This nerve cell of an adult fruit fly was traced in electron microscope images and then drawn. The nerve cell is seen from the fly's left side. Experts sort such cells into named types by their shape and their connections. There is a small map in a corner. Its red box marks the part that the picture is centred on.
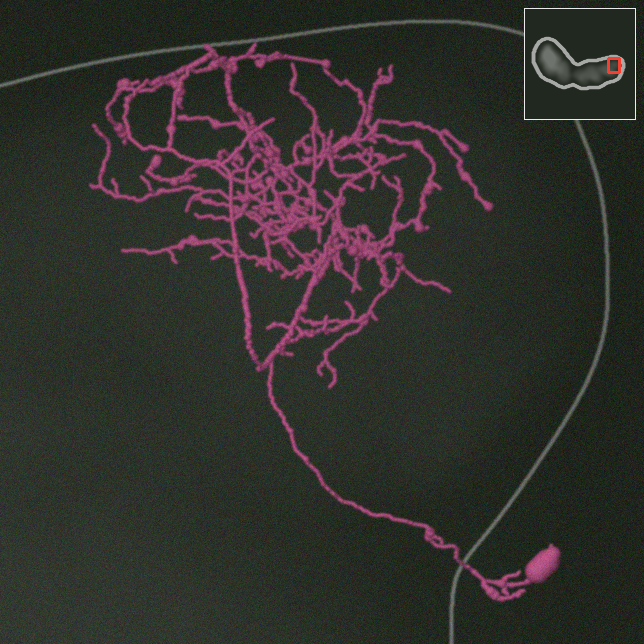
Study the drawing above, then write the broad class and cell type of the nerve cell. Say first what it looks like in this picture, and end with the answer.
The cell body can be seen at the lower right of the picture. The picture shows dozens of branch ends. Its broad class is nerve-cord intrinsic neuron. The cell type is INXXX377.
